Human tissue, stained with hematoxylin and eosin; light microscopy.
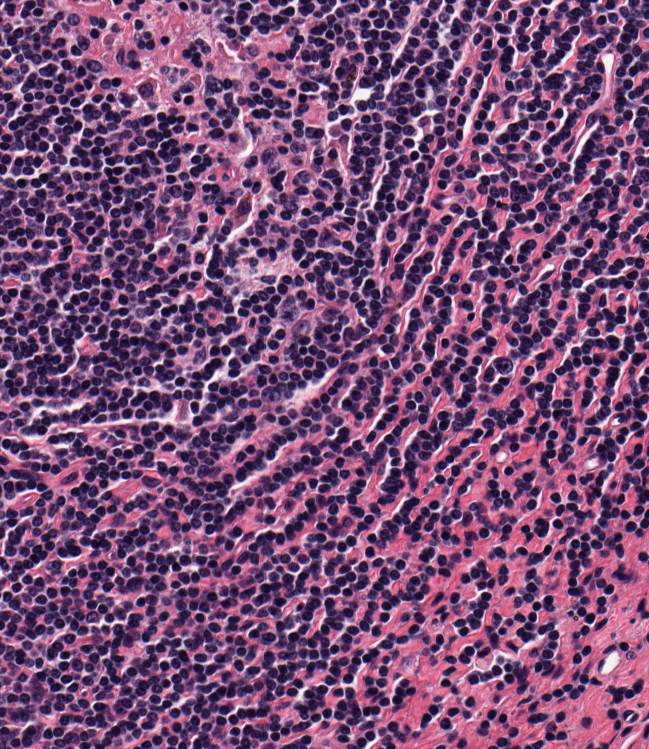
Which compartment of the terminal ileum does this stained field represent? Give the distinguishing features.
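What the field shows is lymphoid tissue. Densely packed small round lymphocytes, with round dark-staining nuclei and very scant cytoplasm, fill almost the whole field.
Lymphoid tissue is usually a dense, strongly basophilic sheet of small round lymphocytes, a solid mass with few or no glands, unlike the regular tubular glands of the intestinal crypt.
In the right half, thin oblique pink strands part the cells into parallel rows.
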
